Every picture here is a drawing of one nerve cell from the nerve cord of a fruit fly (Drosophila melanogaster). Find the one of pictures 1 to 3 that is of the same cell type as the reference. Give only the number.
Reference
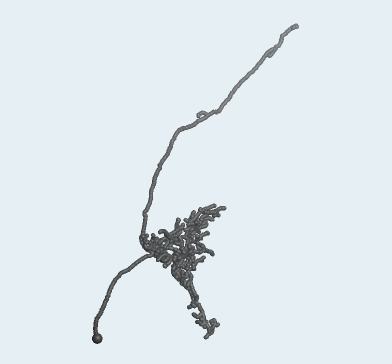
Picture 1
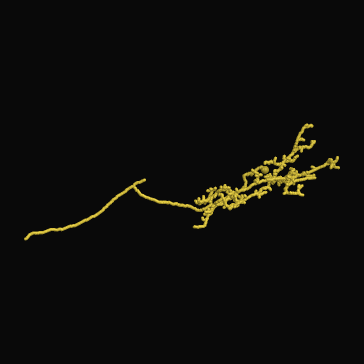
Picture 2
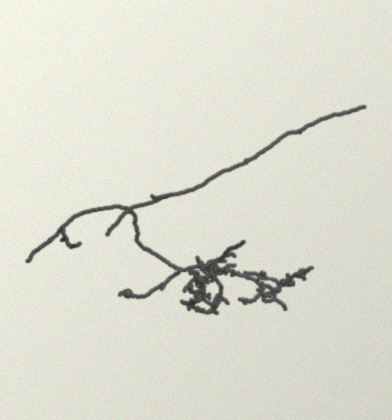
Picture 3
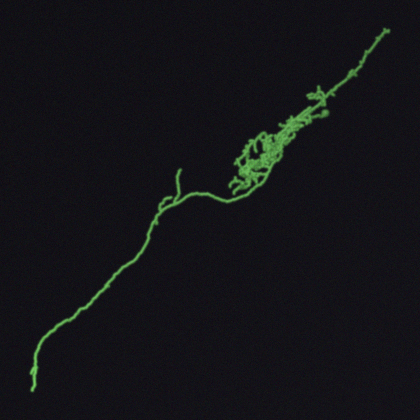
3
